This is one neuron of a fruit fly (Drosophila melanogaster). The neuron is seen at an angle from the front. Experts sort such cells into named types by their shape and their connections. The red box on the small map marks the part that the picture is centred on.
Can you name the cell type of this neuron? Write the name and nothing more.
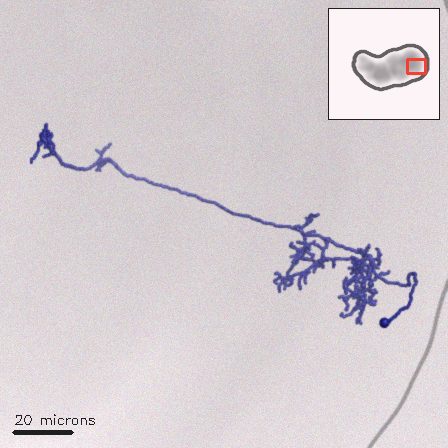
TmY10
